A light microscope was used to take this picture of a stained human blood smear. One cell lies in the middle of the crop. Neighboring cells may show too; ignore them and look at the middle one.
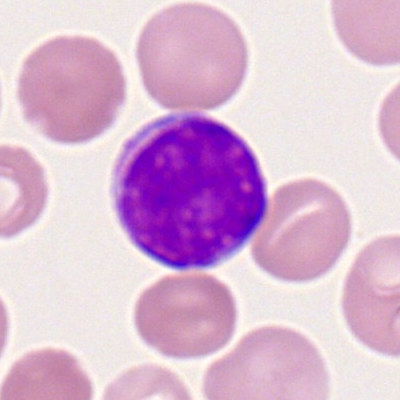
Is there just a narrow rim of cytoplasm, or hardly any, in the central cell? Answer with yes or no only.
Yes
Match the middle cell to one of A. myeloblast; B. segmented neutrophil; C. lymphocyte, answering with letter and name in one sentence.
With the cell in the middle being a lymphocyte, option C is the correct choice.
